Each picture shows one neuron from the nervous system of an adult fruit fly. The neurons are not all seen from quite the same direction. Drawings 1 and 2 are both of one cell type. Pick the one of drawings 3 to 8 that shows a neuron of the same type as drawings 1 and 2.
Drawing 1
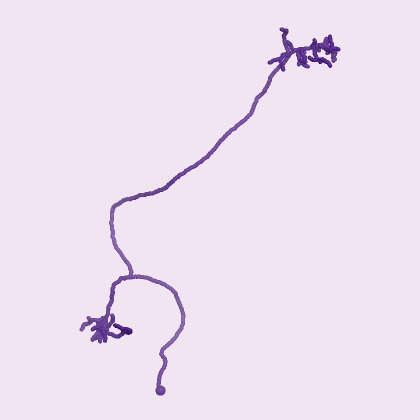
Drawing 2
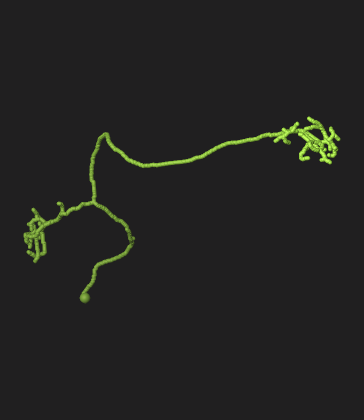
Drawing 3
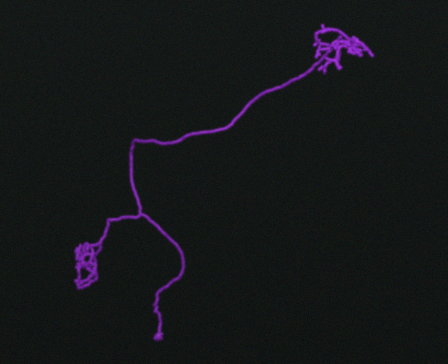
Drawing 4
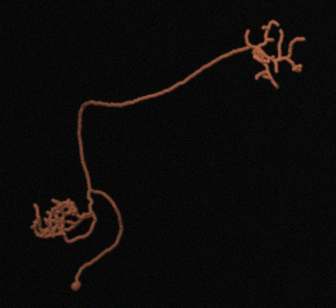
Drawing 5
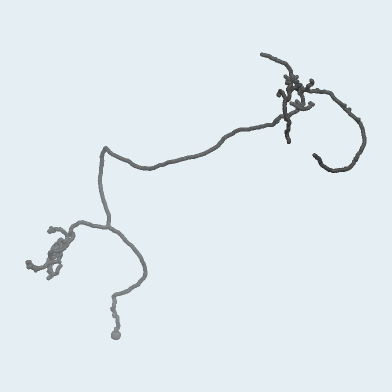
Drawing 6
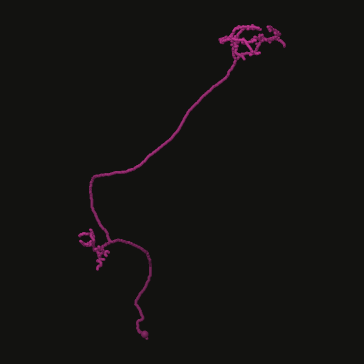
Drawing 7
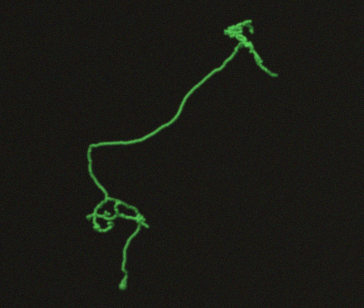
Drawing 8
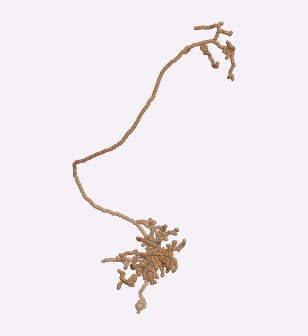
Drawing 3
